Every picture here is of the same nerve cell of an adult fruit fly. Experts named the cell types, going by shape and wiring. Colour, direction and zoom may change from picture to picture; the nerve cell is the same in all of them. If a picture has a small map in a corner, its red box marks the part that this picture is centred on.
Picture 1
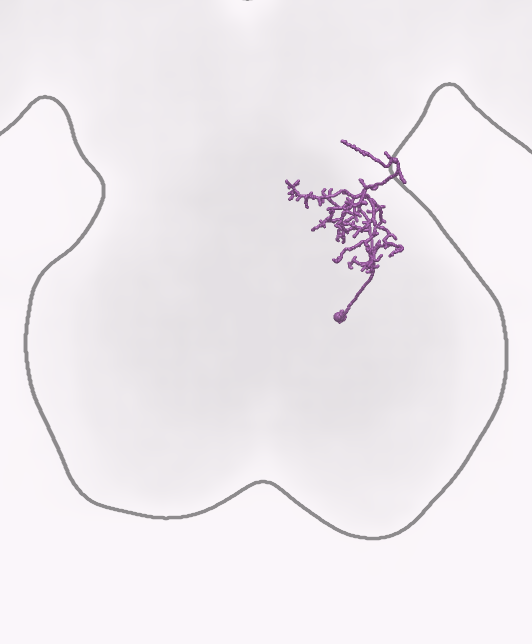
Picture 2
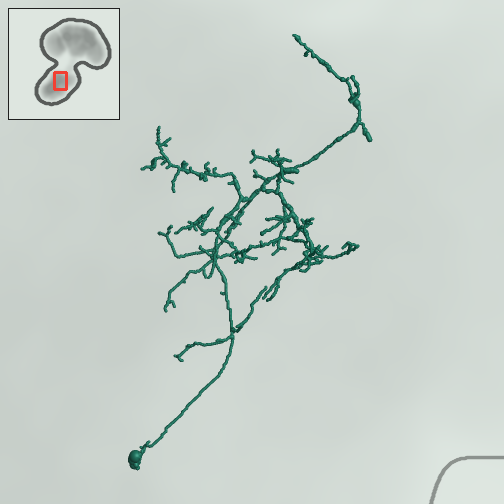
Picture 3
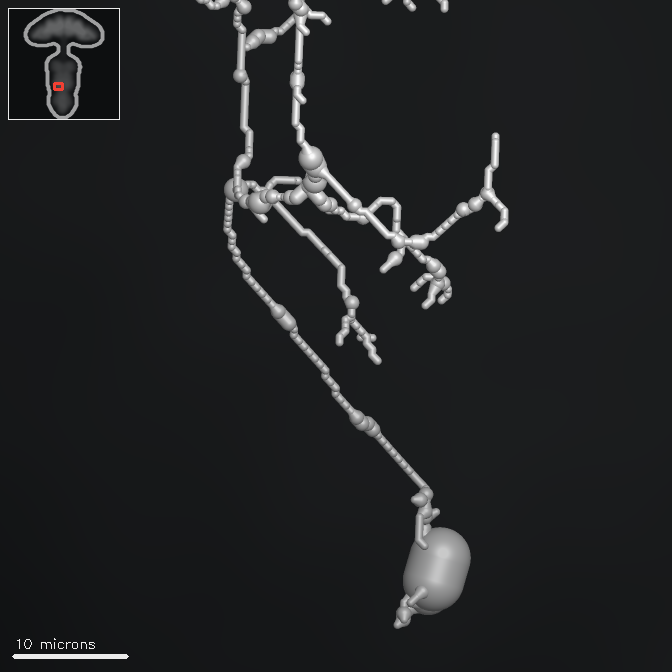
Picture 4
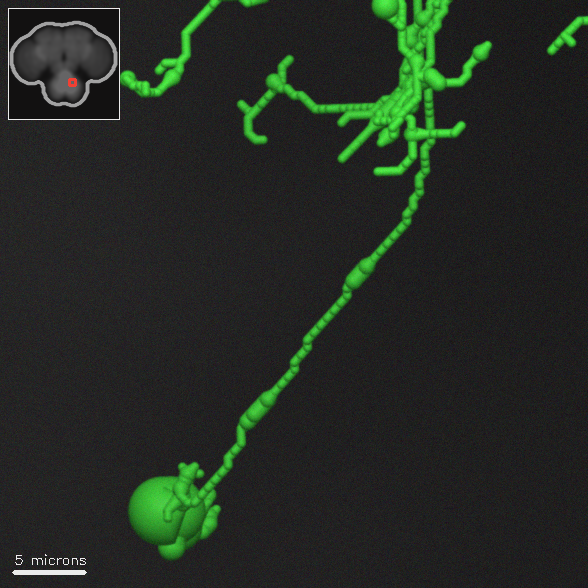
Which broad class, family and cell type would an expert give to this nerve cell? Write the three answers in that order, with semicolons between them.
nerve-cord intrinsic neuron; hemilineage 03B; IN03B072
